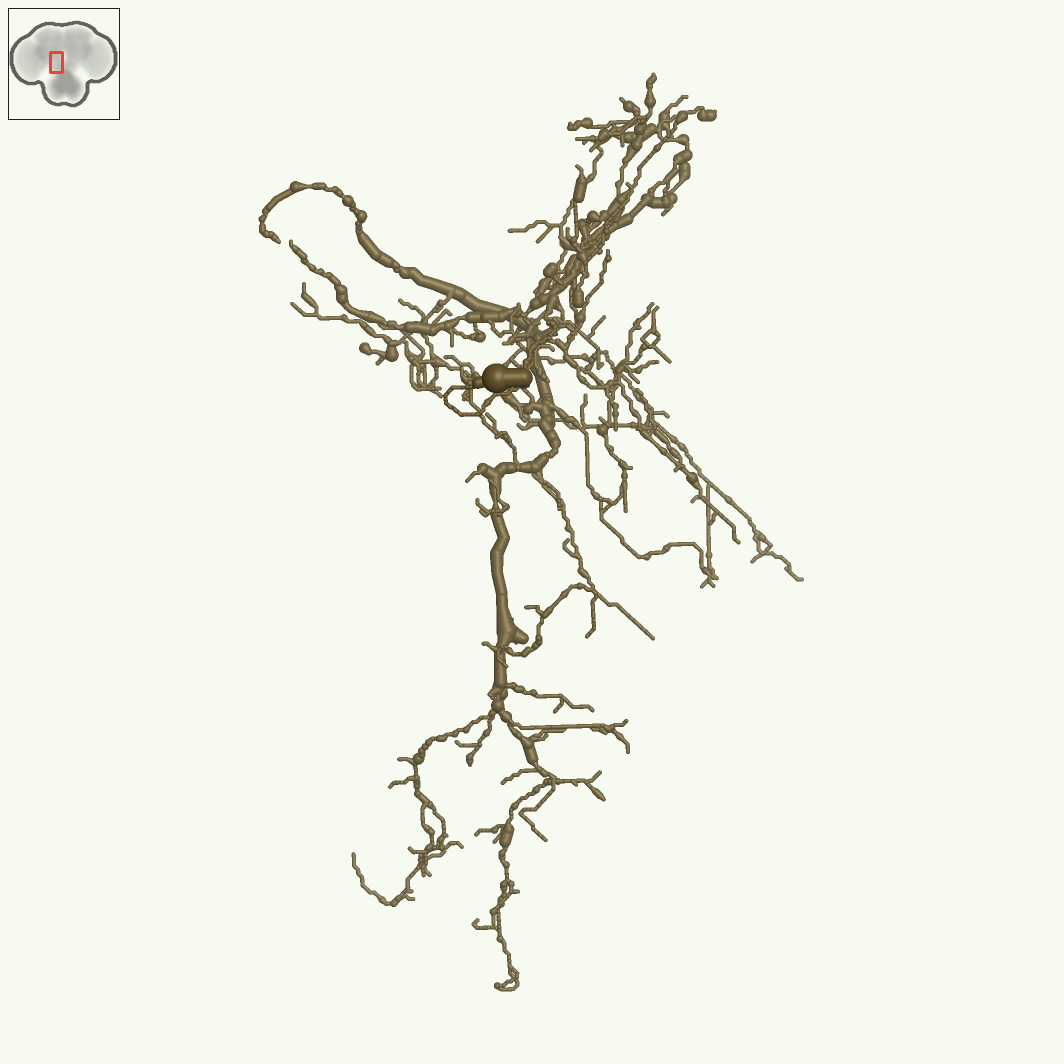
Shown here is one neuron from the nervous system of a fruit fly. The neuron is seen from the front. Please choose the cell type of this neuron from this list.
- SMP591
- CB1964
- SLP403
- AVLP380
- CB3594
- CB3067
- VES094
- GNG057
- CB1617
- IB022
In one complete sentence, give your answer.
Within the cell type VES094 sits this neuron.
